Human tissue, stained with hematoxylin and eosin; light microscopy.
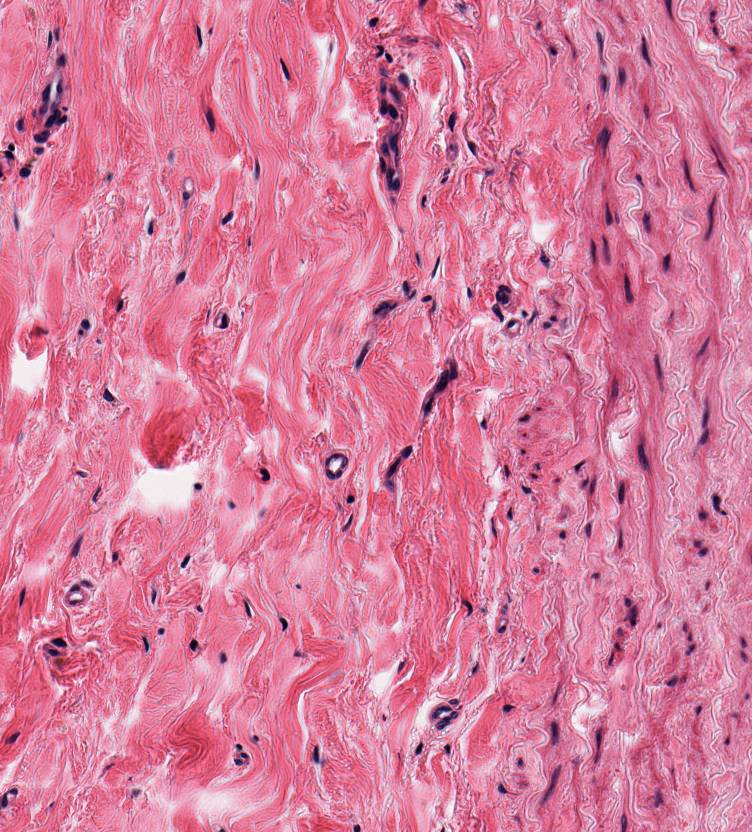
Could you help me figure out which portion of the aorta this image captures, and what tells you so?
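That's tunica adventitia: pink collagen bundles everywhere, no epithelium, sparse, dark, mostly slender spindle nuclei between them.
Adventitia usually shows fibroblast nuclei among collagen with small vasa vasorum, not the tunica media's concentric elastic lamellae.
Scattered small capillaries have tiny round lumens, one near the centre; small clusters of closely packed dark nuclei sit near the upper left edge and upper centre.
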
